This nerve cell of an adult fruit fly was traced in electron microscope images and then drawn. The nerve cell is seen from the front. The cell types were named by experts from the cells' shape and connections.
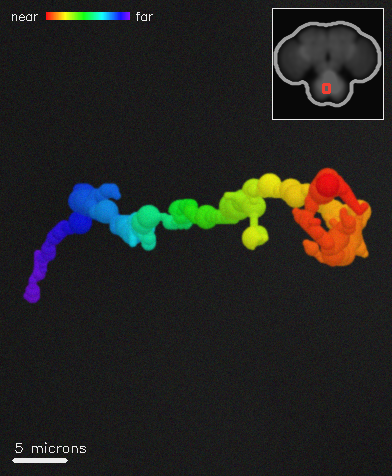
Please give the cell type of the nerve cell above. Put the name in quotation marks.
"SNpp47"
